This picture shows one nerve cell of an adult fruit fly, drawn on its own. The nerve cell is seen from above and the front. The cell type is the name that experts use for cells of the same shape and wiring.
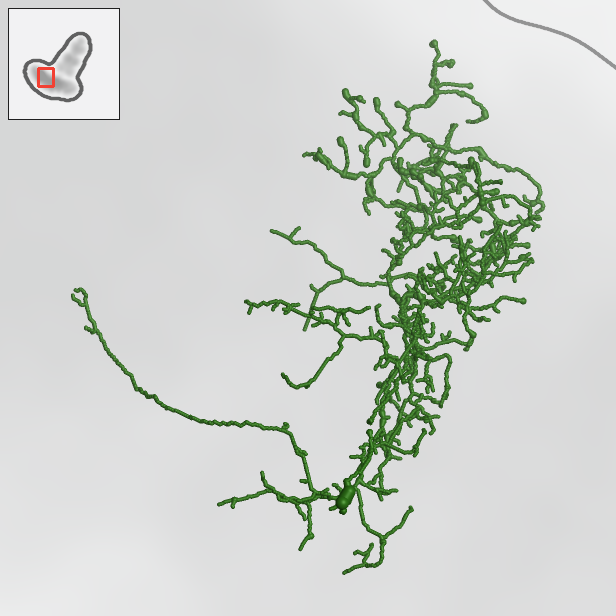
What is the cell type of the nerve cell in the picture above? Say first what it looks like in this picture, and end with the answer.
The cell body can be seen at the bottom of the picture. The picture shows more than a hundred branch ends. This is a central-brain intrinsic neuron. The cell type is SMP069.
